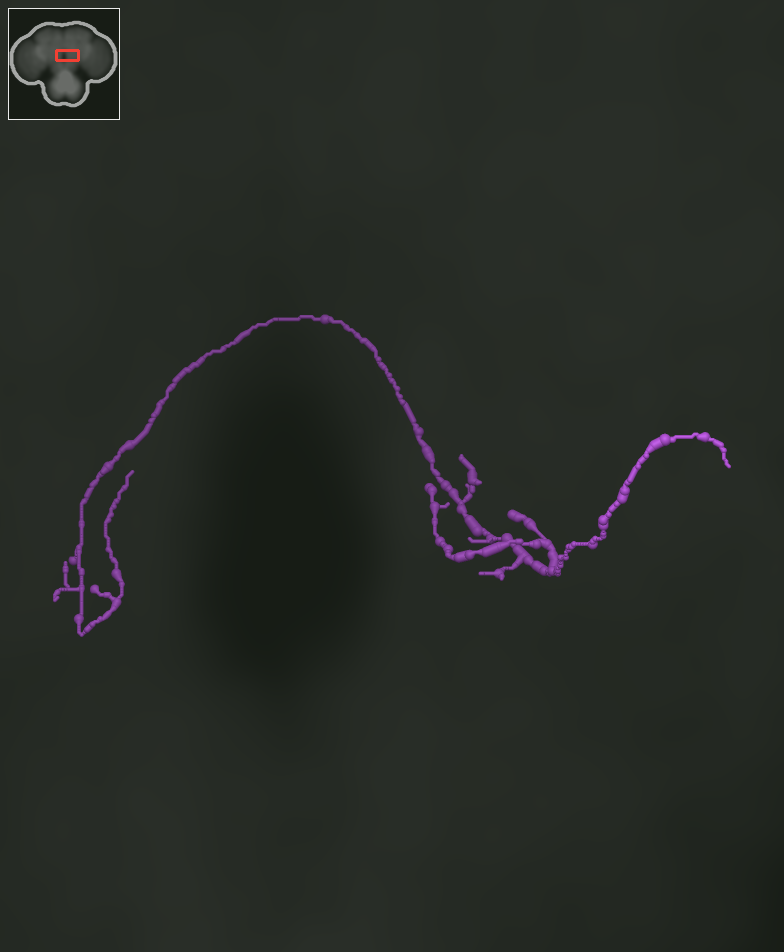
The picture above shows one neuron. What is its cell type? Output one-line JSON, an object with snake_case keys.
{"cell_type": "ORN_VM6v"}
